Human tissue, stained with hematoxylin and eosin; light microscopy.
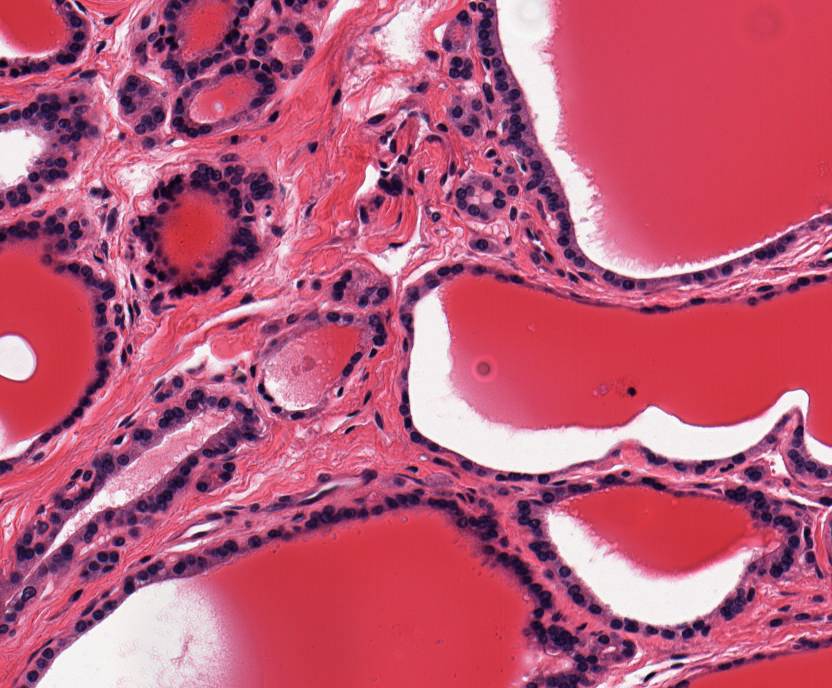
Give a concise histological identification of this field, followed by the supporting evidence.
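Thyroid follicle. Closed follicles of very unequal size: largest at right and bottom, smaller at upper left. Contents homogeneous, deep pink. Lining: one layer of flattened to low cuboidal epithelial cells, nuclei small, round, dark.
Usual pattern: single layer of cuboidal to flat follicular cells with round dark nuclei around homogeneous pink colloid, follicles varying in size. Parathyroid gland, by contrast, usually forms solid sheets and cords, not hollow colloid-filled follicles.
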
